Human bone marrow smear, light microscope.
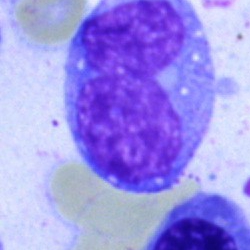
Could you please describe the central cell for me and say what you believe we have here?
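The cytoplasm of the central cell is deep blue and is dotted with several small clear vacuoles. Its rim is wider to the right of the nucleus than to the left, and a paler zone of cytoplasm occupies the notch of the nucleus. The cell is a monocyte.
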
